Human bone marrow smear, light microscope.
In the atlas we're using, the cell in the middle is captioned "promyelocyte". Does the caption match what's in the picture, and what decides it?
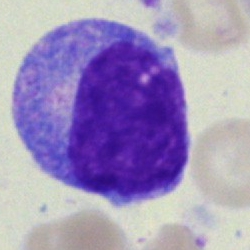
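Let me start with the nucleus: one unlobed mass toward the right side, taking up more than half the cell.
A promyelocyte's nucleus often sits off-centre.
So the placement goes with promyelocyte. The chromatin, though, is dark purple and blotchy rather than fine and even.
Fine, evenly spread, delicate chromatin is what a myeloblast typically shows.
That weighs against blast. Then the cytoplasm: a blue crescent on the left side, with a paler zone beside the nucleus's left edge.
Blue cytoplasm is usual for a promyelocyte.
Another point for promyelocyte, then, and the name fits.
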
